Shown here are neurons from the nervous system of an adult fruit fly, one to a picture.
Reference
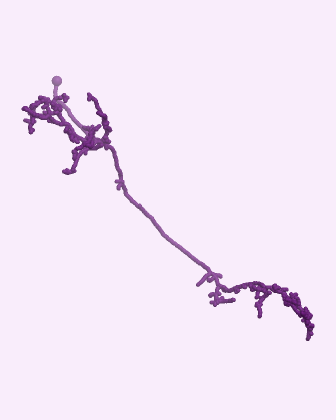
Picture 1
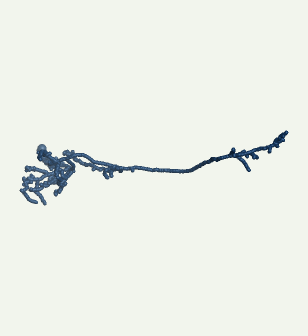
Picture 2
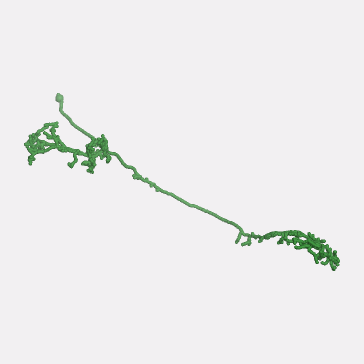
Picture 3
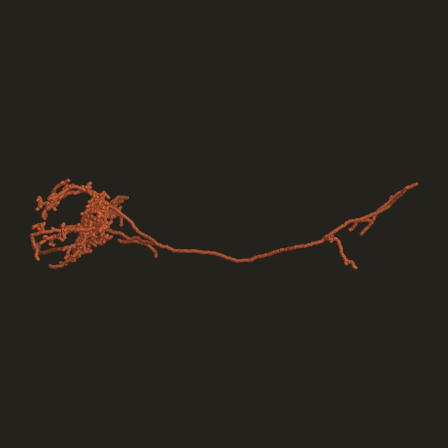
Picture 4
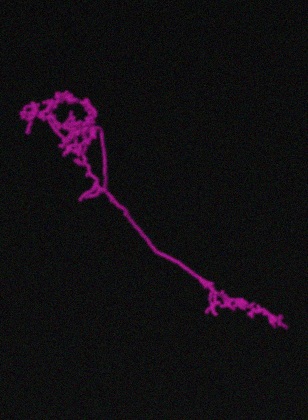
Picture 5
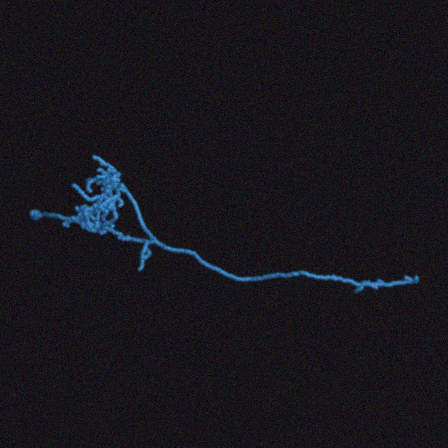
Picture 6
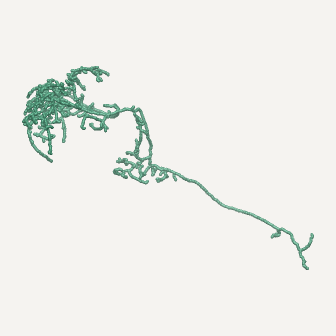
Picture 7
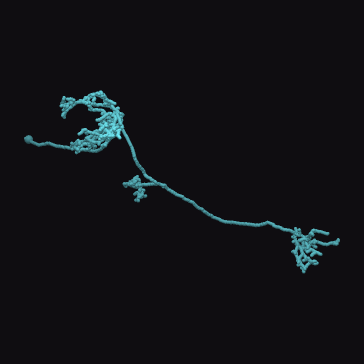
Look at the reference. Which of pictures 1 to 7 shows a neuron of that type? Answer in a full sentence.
The neuron in picture 2 is of the same cell type.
